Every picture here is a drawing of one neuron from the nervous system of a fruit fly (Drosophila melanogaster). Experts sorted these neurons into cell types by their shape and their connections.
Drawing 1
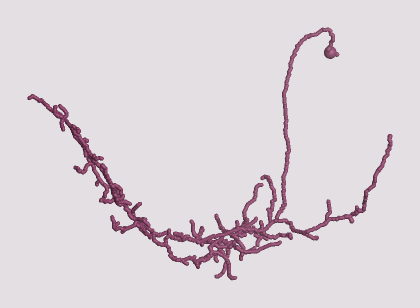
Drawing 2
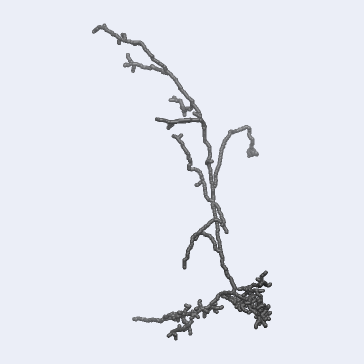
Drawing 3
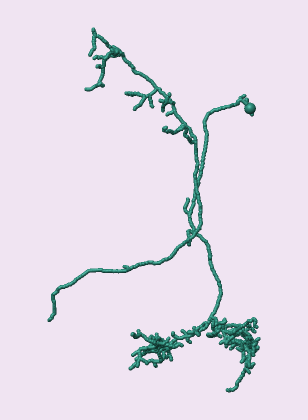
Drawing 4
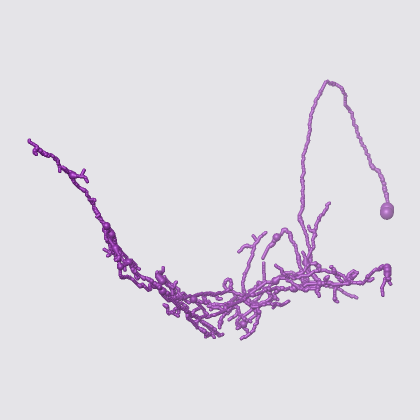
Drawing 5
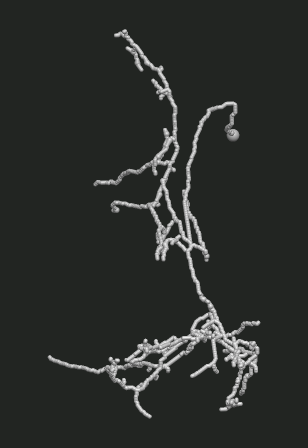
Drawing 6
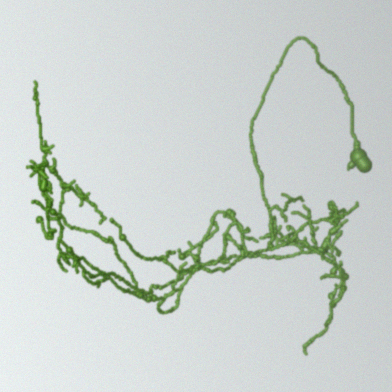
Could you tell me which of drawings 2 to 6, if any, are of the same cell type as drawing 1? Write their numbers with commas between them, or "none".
4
